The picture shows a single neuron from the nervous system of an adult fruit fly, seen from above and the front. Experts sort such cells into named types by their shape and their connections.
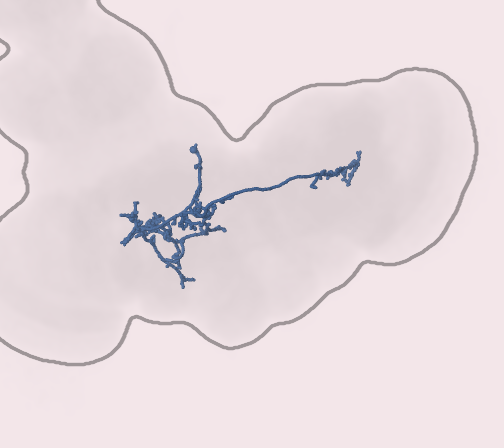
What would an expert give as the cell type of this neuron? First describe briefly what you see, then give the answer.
As drawn here it is wider than it is tall. This is a central-brain intrinsic neuron. The cell type is pC1_1a.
